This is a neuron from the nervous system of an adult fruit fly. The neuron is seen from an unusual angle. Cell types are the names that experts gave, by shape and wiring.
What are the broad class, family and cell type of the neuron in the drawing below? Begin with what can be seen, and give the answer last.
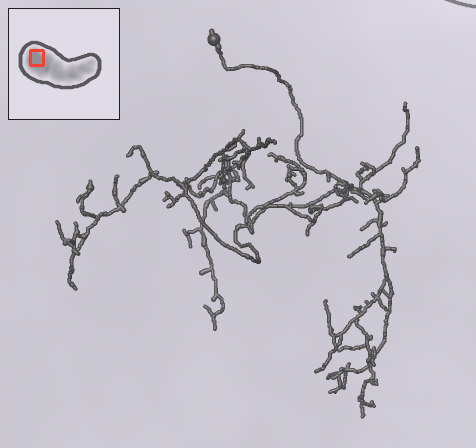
The cell body can be seen at the top of the picture. The picture shows dozens of branch ends. This is a central-brain intrinsic neuron. The family is hemilineage SMPad3. The cell type is CB3052.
